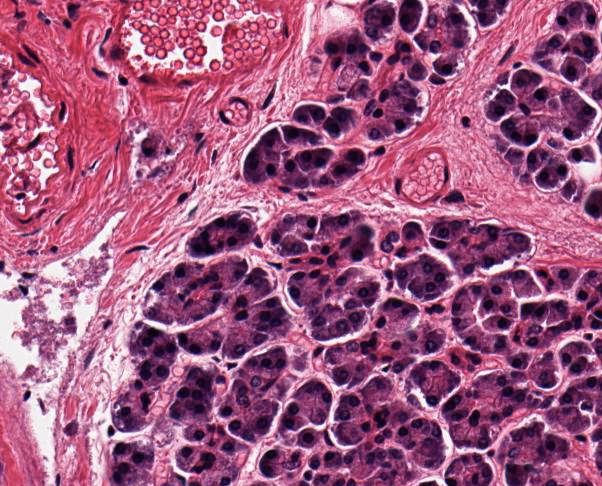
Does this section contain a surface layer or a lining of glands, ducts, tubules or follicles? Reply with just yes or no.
Yes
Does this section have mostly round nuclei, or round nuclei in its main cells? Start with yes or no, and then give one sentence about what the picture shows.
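Yes. The acinar cell nuclei are round and sit toward the base of the cells.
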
